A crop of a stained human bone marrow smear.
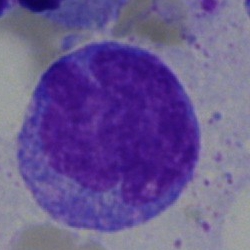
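Monocyte, central cell in a stained bone marrow smear. The outline looks round and smooth. With the nucleus toward the upper right, most cytoplasm falls along the lower left, and it holds fine purple granules. The chromatin seems finely granular rather than coarsely clumped.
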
